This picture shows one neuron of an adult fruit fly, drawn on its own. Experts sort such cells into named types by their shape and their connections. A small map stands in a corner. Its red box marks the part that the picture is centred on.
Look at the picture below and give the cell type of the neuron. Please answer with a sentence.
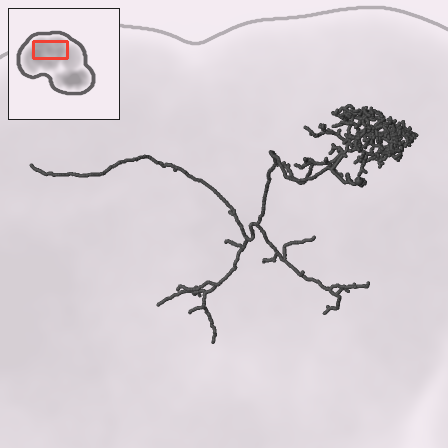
The cell type is AOTU007_b.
